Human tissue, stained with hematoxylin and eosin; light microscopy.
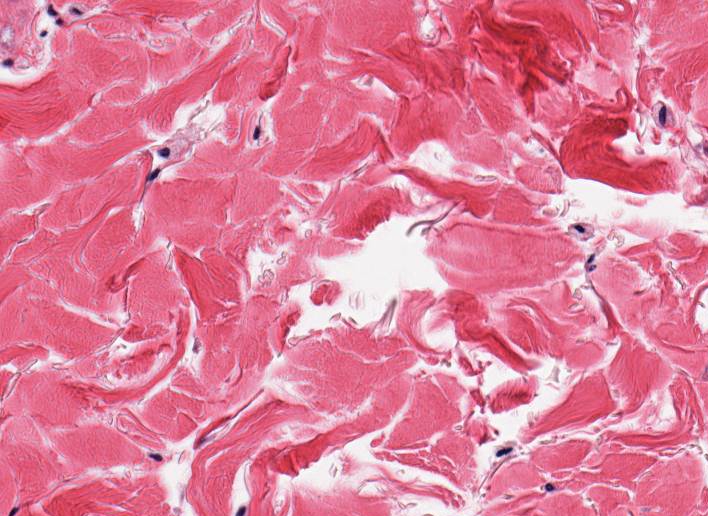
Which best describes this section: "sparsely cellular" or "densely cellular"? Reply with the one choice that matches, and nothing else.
Sparsely cellular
